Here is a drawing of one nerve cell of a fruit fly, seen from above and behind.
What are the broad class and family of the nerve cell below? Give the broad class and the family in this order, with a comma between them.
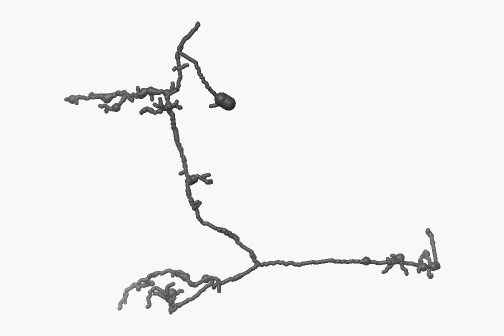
optic-lobe intrinsic neuron, TmY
